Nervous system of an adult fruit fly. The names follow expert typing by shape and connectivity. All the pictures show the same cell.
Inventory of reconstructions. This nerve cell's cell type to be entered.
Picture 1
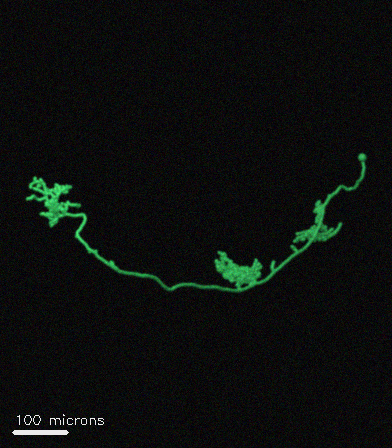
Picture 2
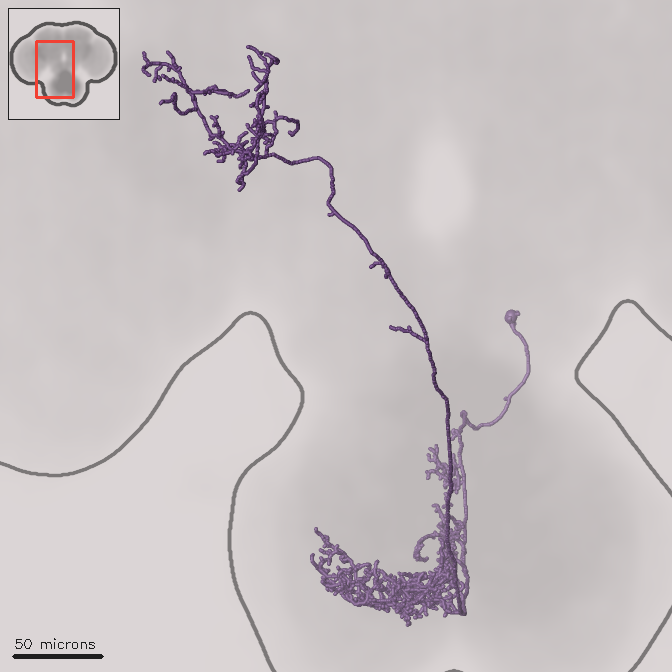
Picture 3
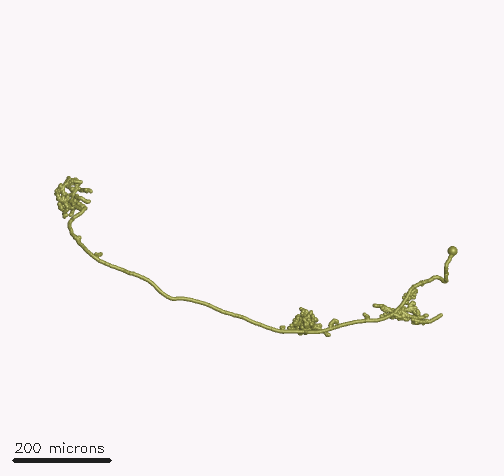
AN09B012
